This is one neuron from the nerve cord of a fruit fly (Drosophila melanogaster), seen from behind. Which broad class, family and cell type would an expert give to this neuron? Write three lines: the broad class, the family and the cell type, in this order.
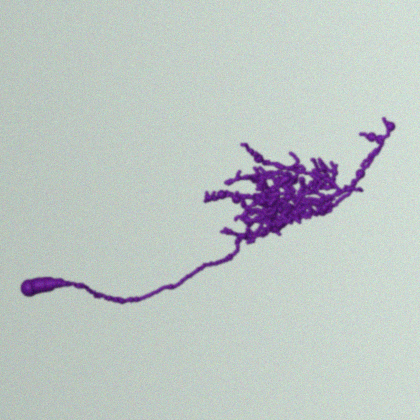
nerve-cord intrinsic neuron
hemilineage 01B
IN01B075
